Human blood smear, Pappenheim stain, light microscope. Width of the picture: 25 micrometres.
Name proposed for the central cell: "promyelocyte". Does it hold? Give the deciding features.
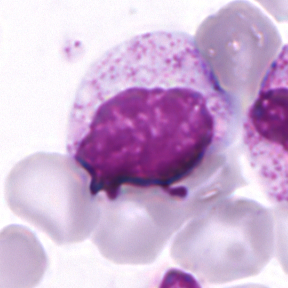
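Looking first: a roughly round cell, its nucleus in the lower part, leaving a wider band of cytoplasm above. The chromatin is dark purple with small paler patches, and small dark knobs jut from the bottom edge of the nucleus. The cytoplasm is pale, almost colourless with a faint lilac tint, and fine reddish-purple granules are scattered through it.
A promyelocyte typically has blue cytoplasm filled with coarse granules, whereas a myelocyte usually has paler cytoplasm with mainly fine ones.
Fine granules in pale cytoplasm speak against promyelocyte and for myelocyte here. My answer, then: not a promyelocyte but a myelocyte.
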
